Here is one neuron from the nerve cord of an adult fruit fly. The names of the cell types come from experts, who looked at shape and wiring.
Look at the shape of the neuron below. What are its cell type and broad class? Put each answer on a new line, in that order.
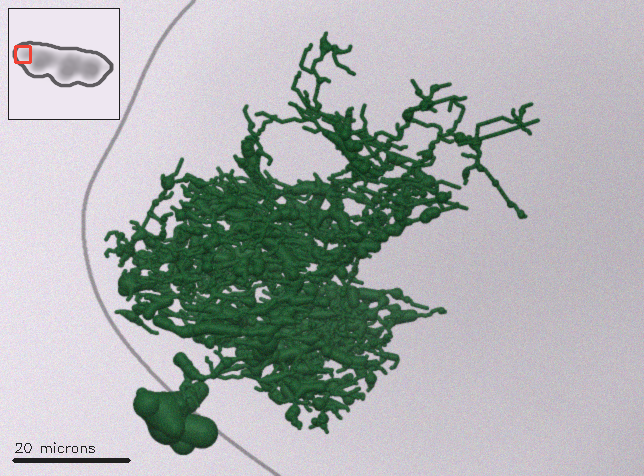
INXXX385
nerve-cord intrinsic neuron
